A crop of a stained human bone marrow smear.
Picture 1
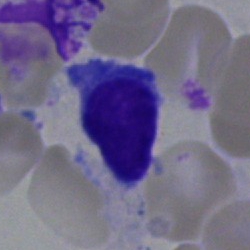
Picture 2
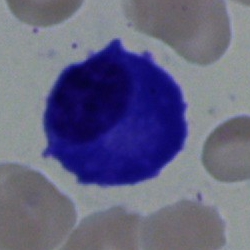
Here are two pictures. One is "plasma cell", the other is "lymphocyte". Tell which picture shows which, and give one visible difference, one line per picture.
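The cell in picture 1 is a lymphocyte. The cytoplasm is scant and stains a deep blue.
The cell in picture 2 is a plasma cell. The cytoplasm is deep blue and forms a broad crescent on the lower right side of the nucleus.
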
